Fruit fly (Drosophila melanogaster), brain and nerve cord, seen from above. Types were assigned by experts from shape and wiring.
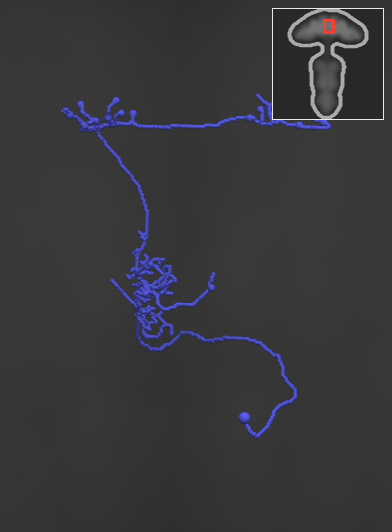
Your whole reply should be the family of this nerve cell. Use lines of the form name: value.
family: class CX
